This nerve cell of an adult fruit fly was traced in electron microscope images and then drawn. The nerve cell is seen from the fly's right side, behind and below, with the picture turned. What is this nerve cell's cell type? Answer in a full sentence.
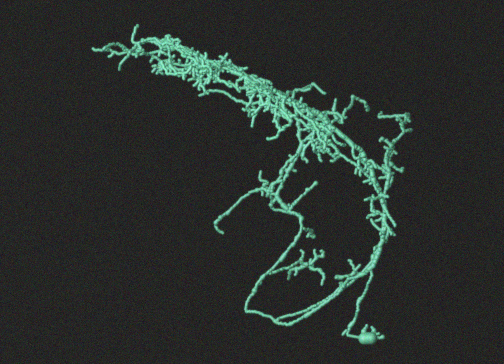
The cell type is MeVP17.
